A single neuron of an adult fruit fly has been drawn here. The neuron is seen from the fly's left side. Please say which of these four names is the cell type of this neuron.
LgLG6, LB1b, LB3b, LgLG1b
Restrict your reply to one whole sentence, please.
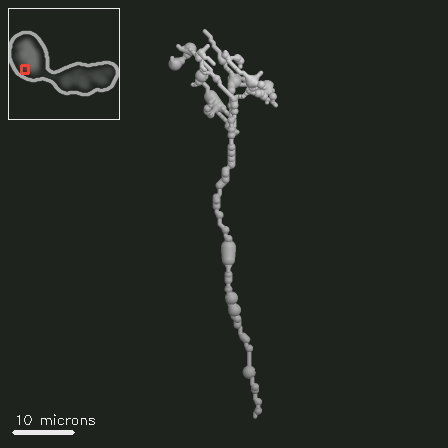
Under the cell type LB3b falls this neuron.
